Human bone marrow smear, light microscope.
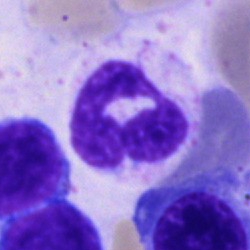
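Segmented neutrophil in a stained human bone marrow smear. Nucleus a closed ring around a central clear hole, chromatin dark purple and dense throughout. Cytoplasm very pale, without deep blue colour, with sparse fine pink granules.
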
